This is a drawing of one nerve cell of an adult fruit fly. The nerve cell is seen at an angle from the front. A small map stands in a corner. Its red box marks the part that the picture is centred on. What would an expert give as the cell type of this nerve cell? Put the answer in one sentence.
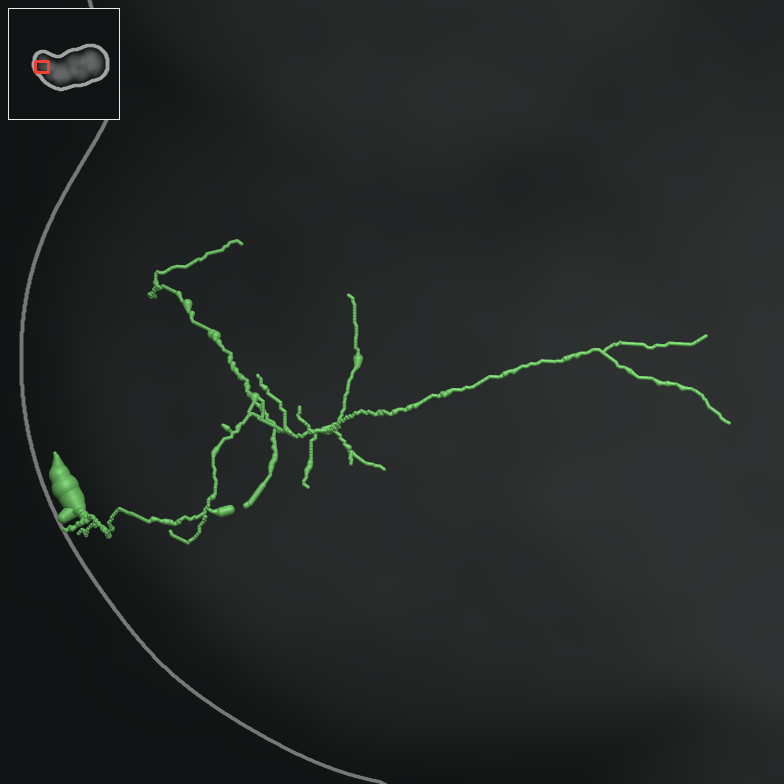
The cell type is Acc. ti flexor MN.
